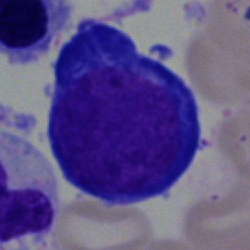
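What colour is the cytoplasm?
Deep blue, and no granules are visible in it.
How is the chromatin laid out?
Finely granular, spread evenly.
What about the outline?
A rounded bulge of cytoplasm projects from the upper left.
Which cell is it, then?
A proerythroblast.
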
